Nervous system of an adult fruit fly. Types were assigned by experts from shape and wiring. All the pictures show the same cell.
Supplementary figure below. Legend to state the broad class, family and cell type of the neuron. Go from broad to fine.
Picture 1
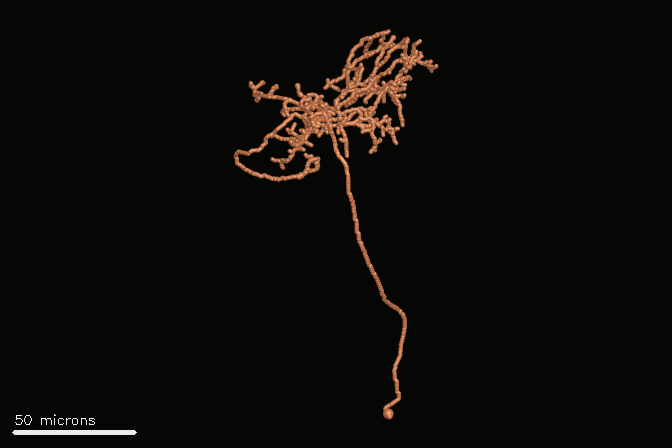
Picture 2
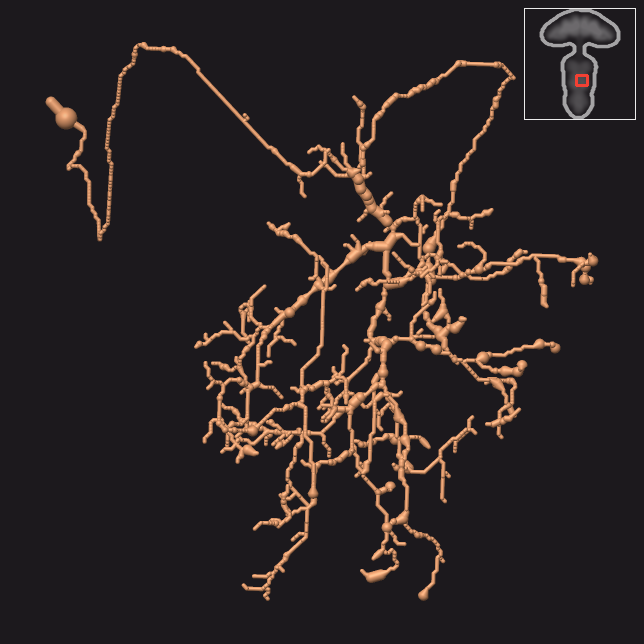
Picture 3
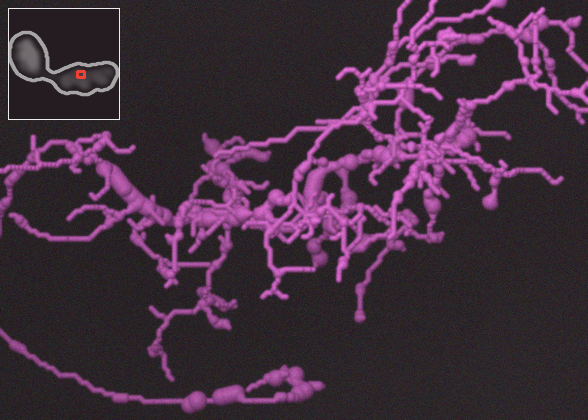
nerve-cord intrinsic neuron; hemilineage 02A; IN02A043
